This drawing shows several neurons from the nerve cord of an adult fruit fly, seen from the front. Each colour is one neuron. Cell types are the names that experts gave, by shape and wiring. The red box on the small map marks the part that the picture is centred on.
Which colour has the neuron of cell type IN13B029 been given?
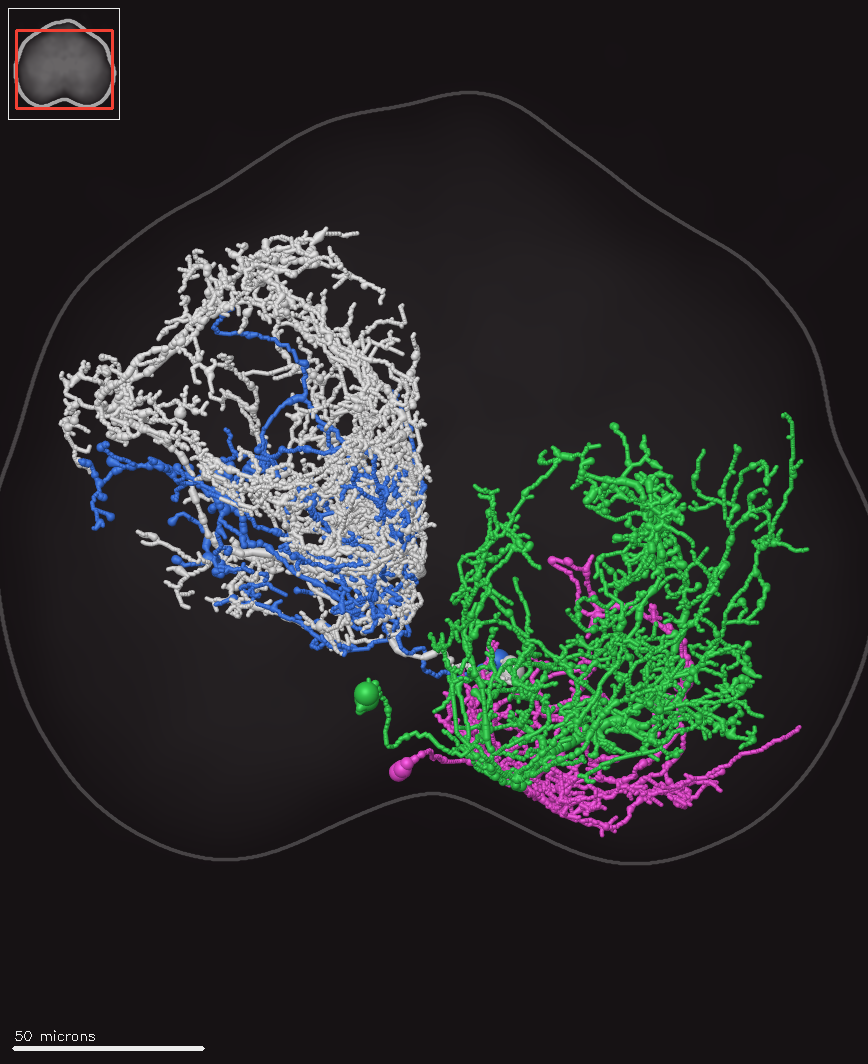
magenta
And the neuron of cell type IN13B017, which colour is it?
blue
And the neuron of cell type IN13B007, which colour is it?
white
